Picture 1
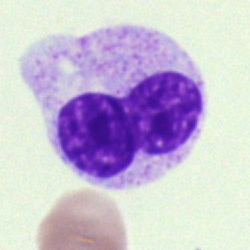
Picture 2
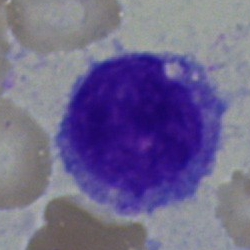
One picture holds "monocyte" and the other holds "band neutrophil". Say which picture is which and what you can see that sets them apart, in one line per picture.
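Picture 1 is a band neutrophil. Small purple granules are scattered throughout the cytoplasm.
Picture 2 is a monocyte. No distinct granules are visible in the cytoplasm.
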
